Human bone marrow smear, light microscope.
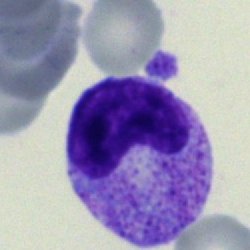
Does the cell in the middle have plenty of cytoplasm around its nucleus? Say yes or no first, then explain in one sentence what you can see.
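Yes. The cytoplasm is abundant and pale lilac.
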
